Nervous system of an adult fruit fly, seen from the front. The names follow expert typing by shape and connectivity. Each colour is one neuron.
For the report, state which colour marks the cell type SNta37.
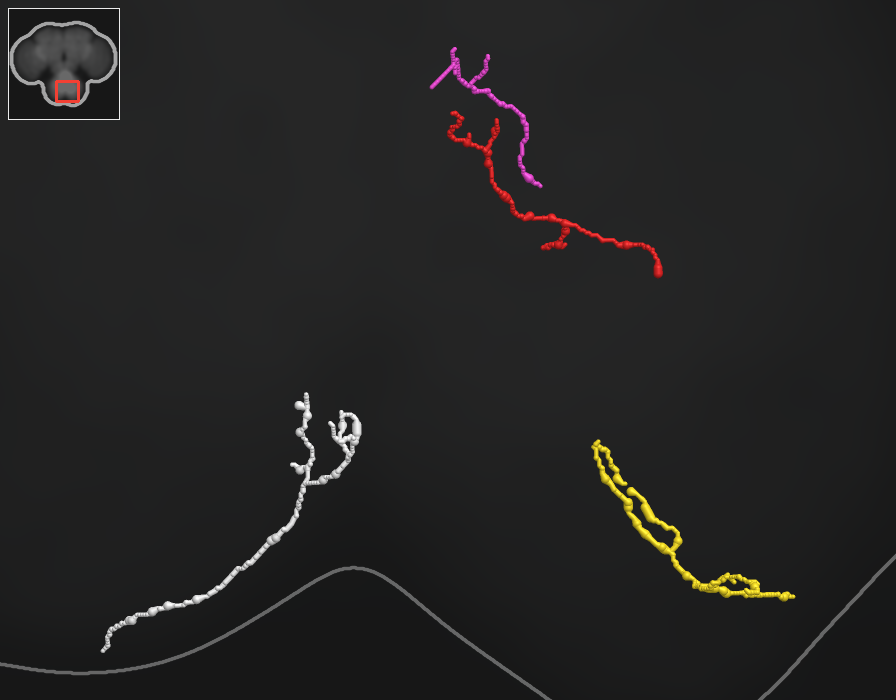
white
